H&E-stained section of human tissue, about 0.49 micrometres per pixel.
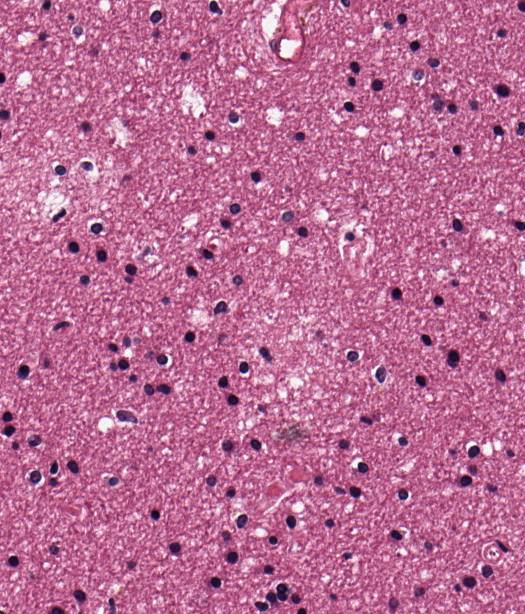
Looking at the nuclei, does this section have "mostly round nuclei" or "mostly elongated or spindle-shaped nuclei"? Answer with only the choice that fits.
Mostly round nuclei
